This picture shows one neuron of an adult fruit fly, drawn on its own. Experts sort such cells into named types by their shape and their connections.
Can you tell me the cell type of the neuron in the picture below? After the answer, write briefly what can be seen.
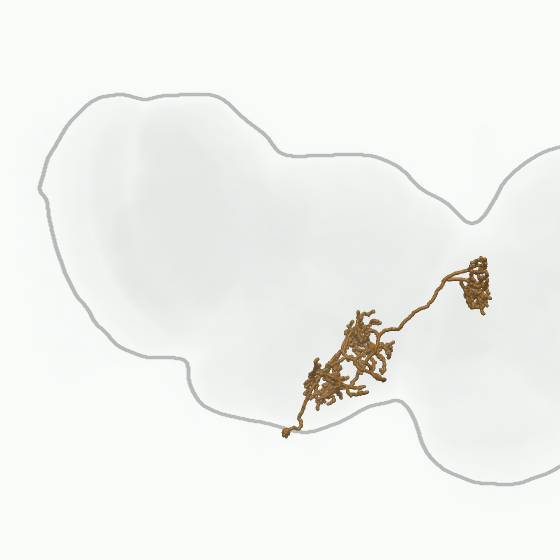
The cell type is LoVC13. Its broad class is visual centrifugal neuron. As drawn here it is about as wide as it is tall.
